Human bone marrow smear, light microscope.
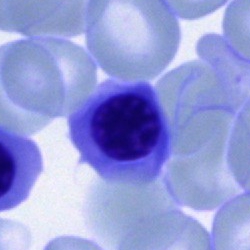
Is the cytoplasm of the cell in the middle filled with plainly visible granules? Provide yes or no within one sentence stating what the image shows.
No, visible granules are absent from the cytoplasm of this cell.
